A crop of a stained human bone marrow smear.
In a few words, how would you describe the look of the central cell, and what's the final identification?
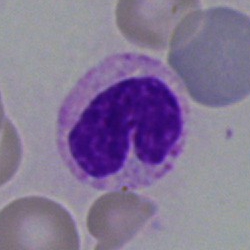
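Nuclear shape comes first: kidney-shaped, with a deep notch opening toward the bottom of the cell. Second, no nucleoli are visible. Third, fine pink-violet granules are scattered through the cytoplasm, which holds no vacuoles. Last item, the name: band neutrophil.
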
